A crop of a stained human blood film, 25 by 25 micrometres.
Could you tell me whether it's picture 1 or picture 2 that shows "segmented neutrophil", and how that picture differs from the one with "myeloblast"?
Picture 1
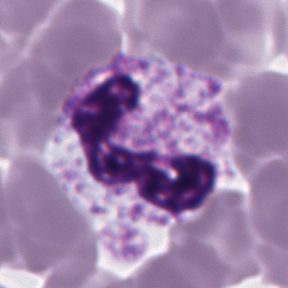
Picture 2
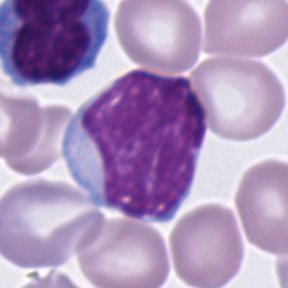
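Of the two, picture 1 shows the segmented neutrophil and picture 2 the myeloblast. The nucleus in picture 1 has two lobes joined by a narrower band of chromatin, lying along a line from upper left to lower right, and its chromatin is dense, dark purple and coarsely clumped. In picture 2 the nucleus measures about 13 by 11 micrometres.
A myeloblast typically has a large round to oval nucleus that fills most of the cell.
The cytoplasm differs too: in picture 1 it is abundant and pale, lies mostly to the upper right of the nucleus and is filled with many small purple-pink granules, whereas in picture 2 it is a pale clear blue with no granules and no vacuoles.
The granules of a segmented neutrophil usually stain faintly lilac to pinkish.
The outline of the segmented neutrophil in picture 1 is roughly round with a slightly irregular edge.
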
